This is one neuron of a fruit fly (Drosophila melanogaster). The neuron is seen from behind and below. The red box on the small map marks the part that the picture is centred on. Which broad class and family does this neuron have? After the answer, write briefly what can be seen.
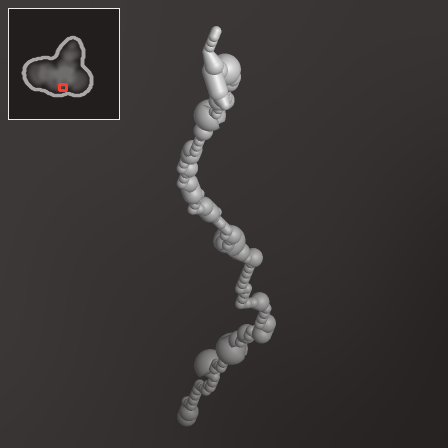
Its broad class is sensory neuron entering the brain. The name of its family is class mechanosensory. The drawing shows no cell body. It has a dozen or fewer branch ends.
